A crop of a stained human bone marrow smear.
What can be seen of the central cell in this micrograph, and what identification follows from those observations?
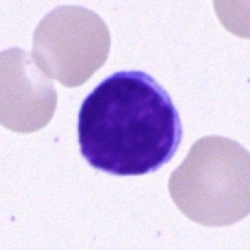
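Chromatin in this cell is dense and coarsely clumped, and no nucleolus can be seen. Cytoplasm appears only as a very thin pale rim, mostly along the right side, with no granules seen in it. The cell is a lymphocyte.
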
